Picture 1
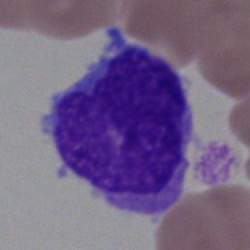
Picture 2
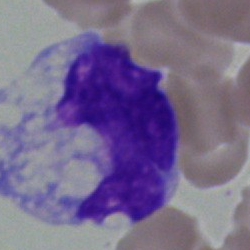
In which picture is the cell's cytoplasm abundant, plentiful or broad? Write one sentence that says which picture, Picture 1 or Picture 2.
Picture 2 has the cell whose cytoplasm is abundant.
